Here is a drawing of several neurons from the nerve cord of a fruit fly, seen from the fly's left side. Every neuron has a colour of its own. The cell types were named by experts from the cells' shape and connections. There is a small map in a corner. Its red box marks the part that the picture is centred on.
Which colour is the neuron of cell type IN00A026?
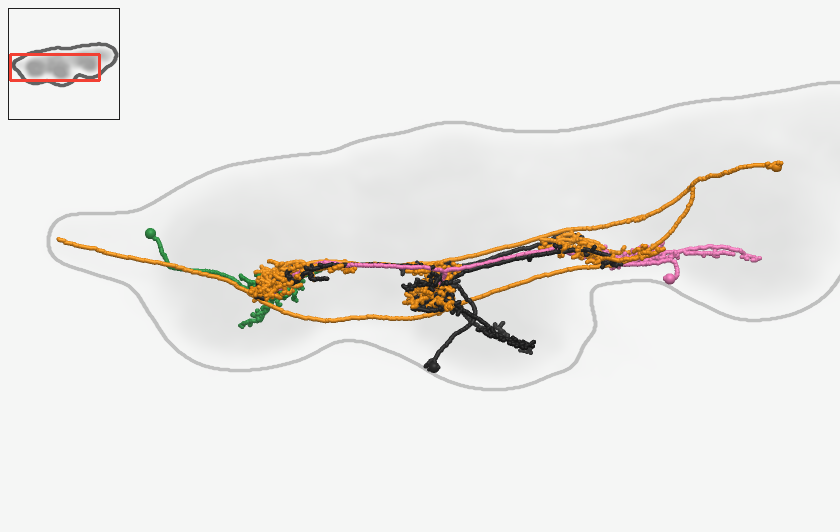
black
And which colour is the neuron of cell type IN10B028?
pink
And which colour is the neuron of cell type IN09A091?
green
